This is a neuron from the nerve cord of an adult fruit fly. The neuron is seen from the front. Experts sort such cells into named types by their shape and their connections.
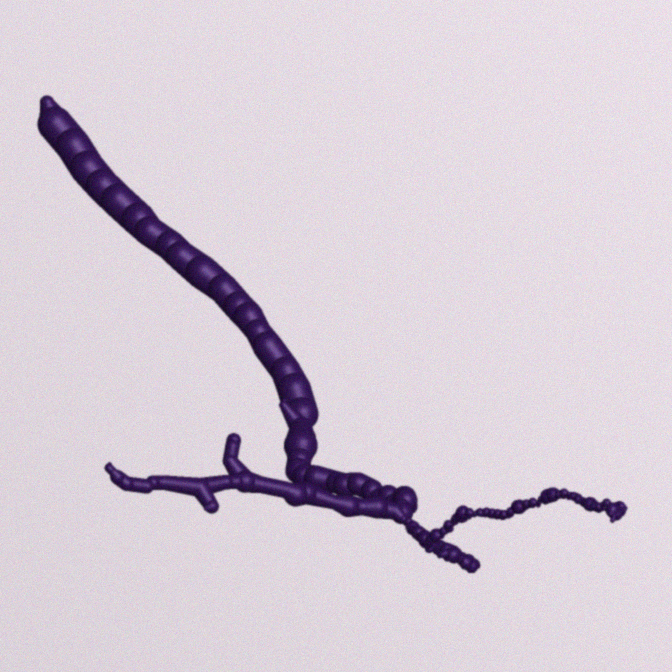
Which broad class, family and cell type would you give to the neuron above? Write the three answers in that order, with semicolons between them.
sensory neuron entering the nerve cord; class mechanosensory proprioceptive; SNpp34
